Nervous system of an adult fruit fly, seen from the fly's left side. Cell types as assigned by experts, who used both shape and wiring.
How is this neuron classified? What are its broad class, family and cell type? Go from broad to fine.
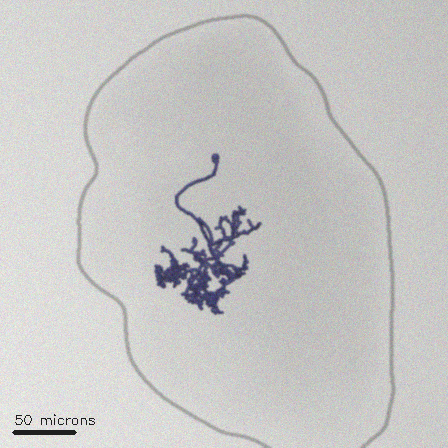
central-brain intrinsic neuron; hemilineage VLPl4_anterior; AVLP427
